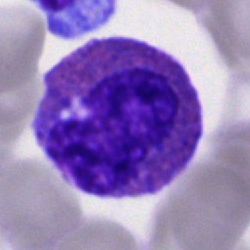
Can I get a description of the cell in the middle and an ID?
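Fine reddish-purple granules lie scattered through the cytoplasm. The chromatin is mottled, darker clumped patches among paler areas. A small pale white spot sits in the left part of the cell. The round outline has a slightly uneven, finely scalloped edge. It is an eosinophil.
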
